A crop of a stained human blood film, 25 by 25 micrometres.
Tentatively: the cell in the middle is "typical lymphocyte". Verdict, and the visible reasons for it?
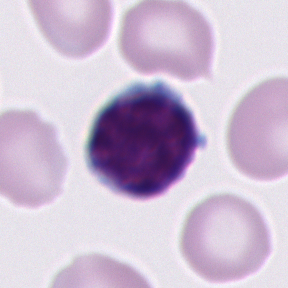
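Begin with the cytoplasm: only a thin rim shows, the nucleus filling about 80% of the cell, and that speaks for typical lymphocyte, not hairy cell.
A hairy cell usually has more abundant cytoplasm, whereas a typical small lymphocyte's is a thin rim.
The chromatin, dense, dark purple and coarsely clumped, sides with typical lymphocyte as well.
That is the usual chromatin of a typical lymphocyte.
No granules appear; that does not tell the two apart.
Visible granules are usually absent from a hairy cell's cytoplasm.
A small pale blue bleb projects from the right edge, and the upper outline is slightly uneven. So the name stands: typical lymphocyte.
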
